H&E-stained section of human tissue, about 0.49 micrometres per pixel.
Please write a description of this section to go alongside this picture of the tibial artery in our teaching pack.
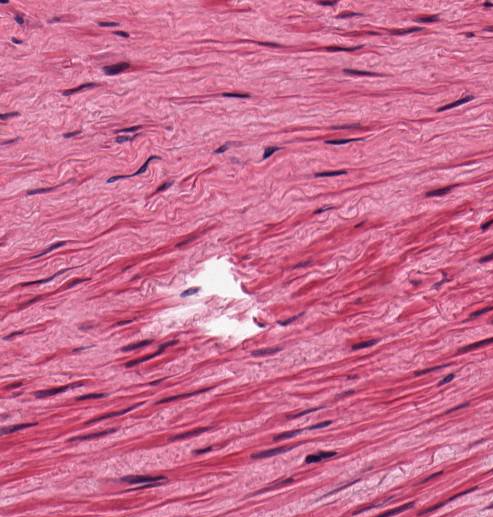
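Pink fibres lying parallel to one another fill the entire field. In its upper part, their course is finely wavy and crinkled. Dark, elongated, spindle-shaped nuclei lie along the fibres. Epithelium and glands are absent throughout.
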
